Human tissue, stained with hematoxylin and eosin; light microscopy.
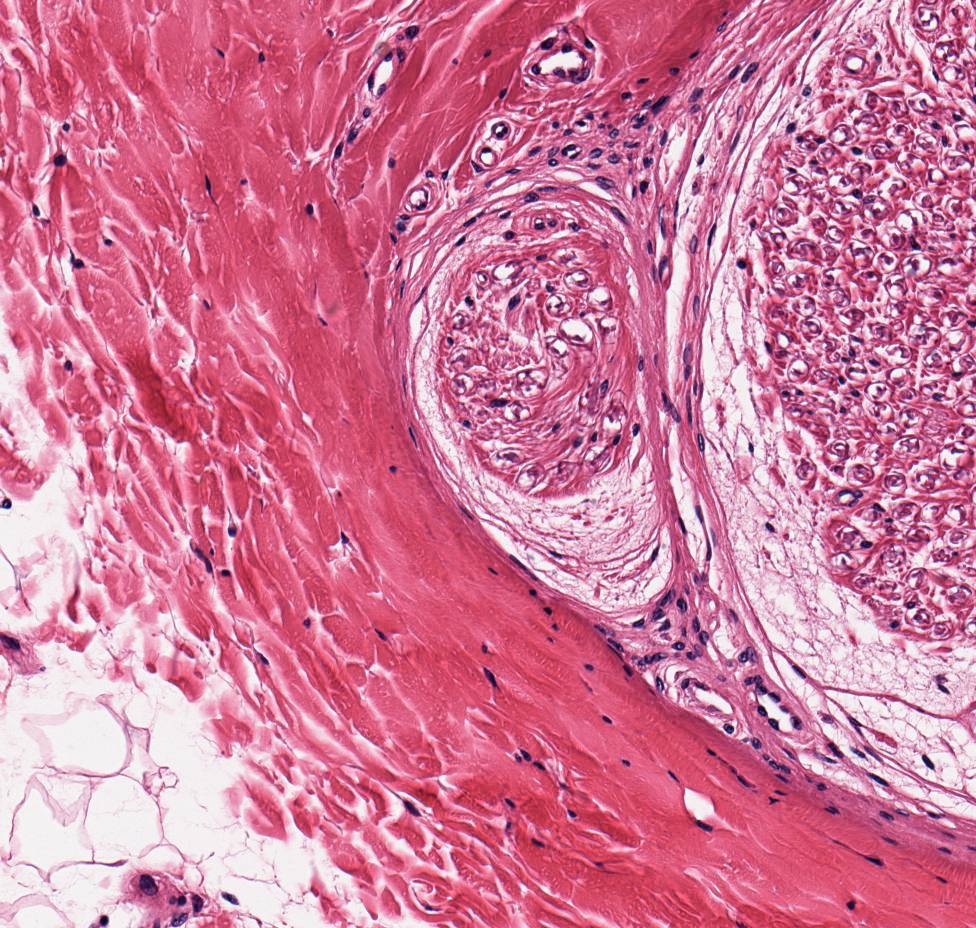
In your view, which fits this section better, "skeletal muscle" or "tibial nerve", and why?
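This is tibial nerve. The larger bundle at the upper right edge packs many small round profiles tightly, each a clear rim around a central dot. Pink fibres on the left curve along the bundles' lower left border. The dense pink tissue has sparse, dark, elongated nuclei.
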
